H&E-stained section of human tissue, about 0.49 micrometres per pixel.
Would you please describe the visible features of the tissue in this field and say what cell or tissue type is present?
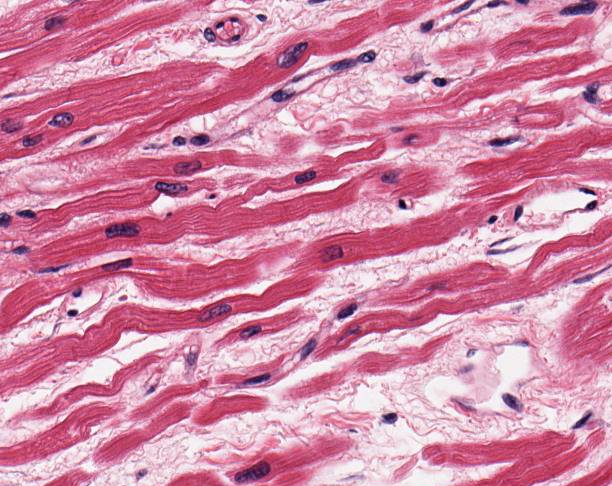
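Look first at the muscle fibres: their oval nuclei sit in the centre, not at the edges. Each segment has only one or two, not many in a row. Between fibres lies pale, loose, wispy stroma with small dark elongated nuclei. Near the top centre, a small round vessel holds red blood cells. This is the atrial appendage of the heart.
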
